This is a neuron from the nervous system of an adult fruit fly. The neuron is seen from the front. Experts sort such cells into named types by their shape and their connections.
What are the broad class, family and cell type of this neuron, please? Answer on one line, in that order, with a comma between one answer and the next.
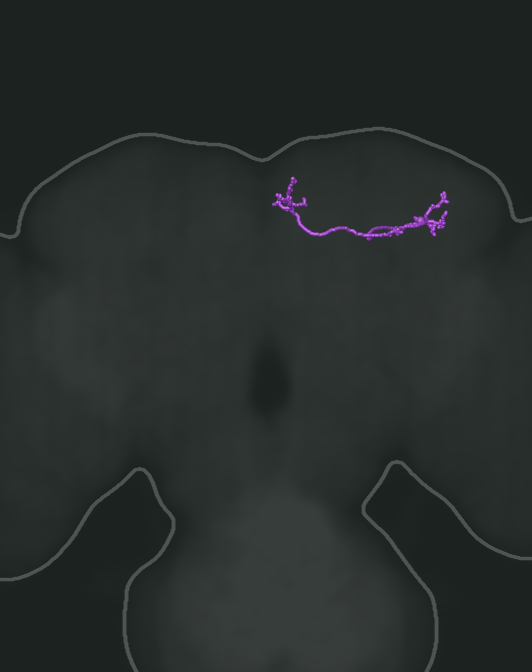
central-brain intrinsic neuron, hemilineage CLp2, SMP268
